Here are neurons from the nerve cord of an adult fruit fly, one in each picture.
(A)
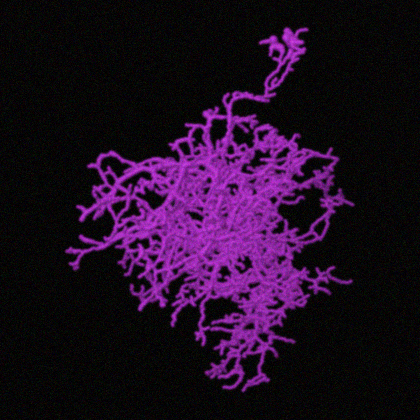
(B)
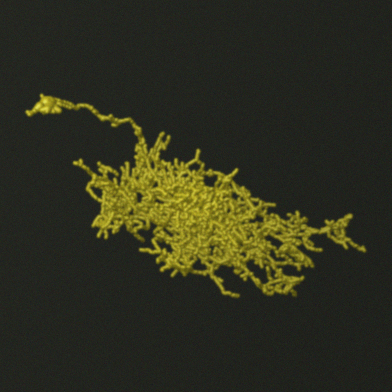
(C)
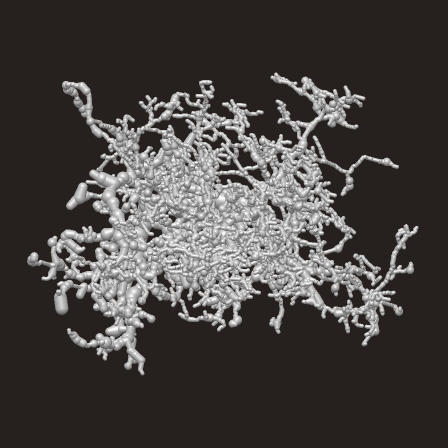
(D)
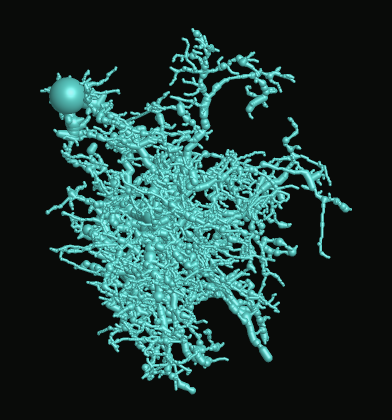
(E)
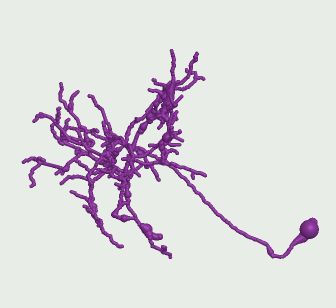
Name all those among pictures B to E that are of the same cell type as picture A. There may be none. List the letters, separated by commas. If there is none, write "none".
B, C, D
